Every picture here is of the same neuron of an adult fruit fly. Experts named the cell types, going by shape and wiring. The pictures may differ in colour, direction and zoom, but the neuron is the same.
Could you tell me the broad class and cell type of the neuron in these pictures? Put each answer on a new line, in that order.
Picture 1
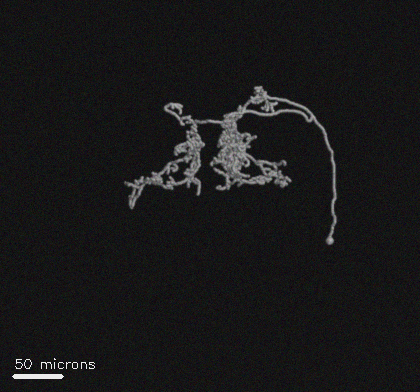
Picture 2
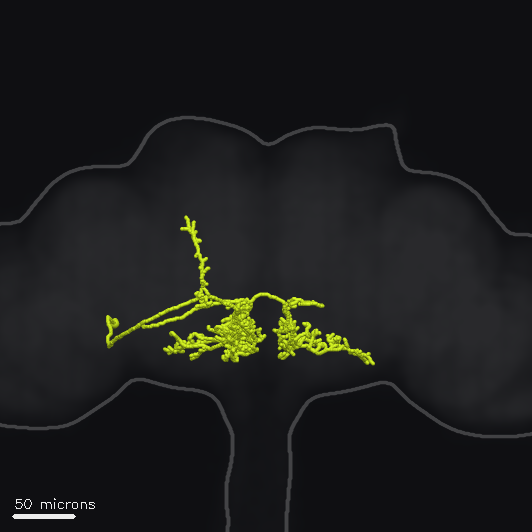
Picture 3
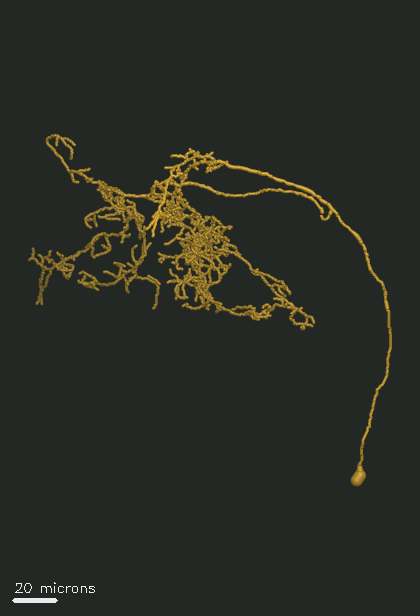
central-brain intrinsic neuron
ATL042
